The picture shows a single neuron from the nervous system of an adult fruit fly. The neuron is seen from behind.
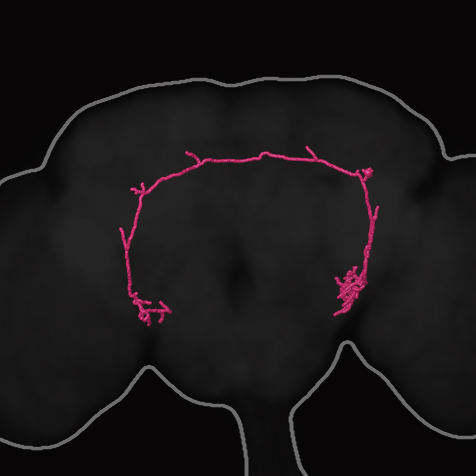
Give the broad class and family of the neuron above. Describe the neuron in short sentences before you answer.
As drawn here it is wider than it is tall. It is a central-brain intrinsic neuron. Its family is hemilineage LHp2.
